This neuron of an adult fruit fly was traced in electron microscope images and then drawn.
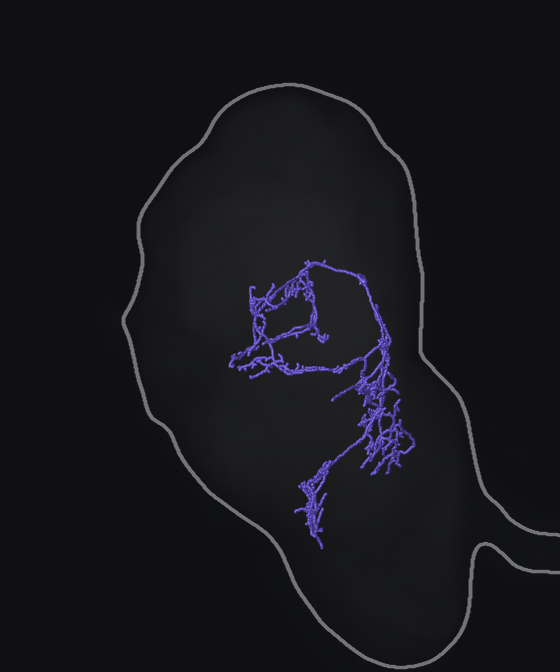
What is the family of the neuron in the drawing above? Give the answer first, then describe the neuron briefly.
The family is hemilineage SLPpl1. It is a visual projection neuron. In this view it is taller than it is wide.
